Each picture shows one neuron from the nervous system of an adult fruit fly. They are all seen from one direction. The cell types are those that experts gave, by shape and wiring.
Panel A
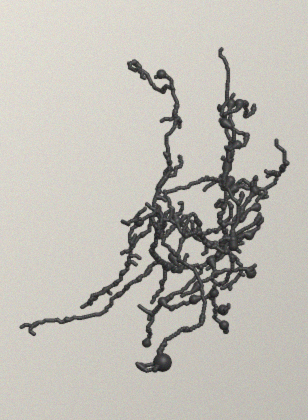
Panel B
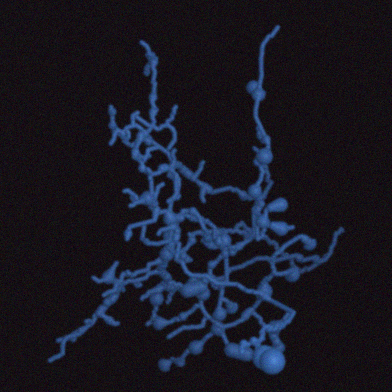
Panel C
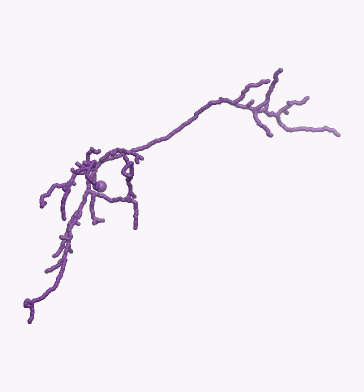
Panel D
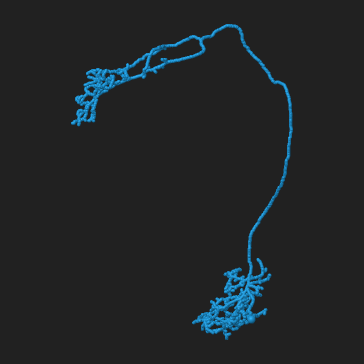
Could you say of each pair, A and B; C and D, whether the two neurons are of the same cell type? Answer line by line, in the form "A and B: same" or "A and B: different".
A and B: same
C and D: different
